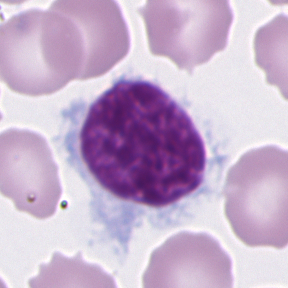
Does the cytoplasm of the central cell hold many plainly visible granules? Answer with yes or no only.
No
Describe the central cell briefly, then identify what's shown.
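Looking at the central cell, its outer edge is ragged and poorly defined, not smooth. The nucleus is oval, with no notch and no lobes. Around it the cytoplasm is pale sky blue and frays into wispy projections, most extensive toward the lower left. So this is a hairy cell.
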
